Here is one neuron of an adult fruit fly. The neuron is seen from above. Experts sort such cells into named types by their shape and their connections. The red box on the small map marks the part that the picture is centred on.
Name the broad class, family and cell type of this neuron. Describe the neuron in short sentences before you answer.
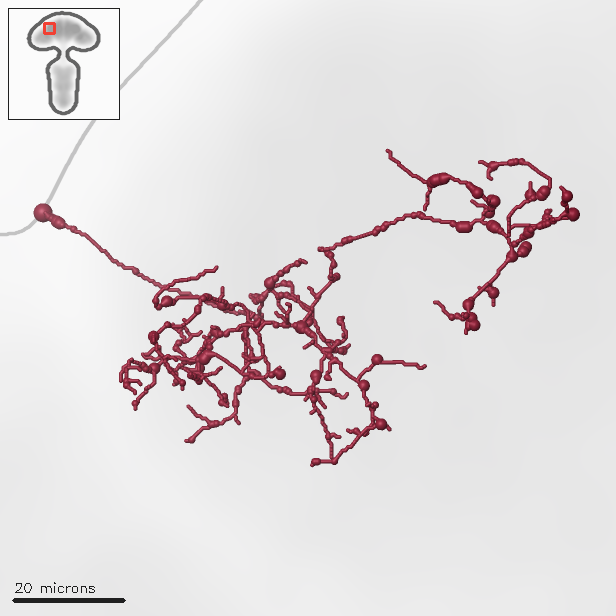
It lies in the brain. From left to right in the picture it spans about 95 microns. Dozens of branch ends can be seen. It is a central-brain intrinsic neuron. The family is hemilineage LHa2. Its cell type is CB2679.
